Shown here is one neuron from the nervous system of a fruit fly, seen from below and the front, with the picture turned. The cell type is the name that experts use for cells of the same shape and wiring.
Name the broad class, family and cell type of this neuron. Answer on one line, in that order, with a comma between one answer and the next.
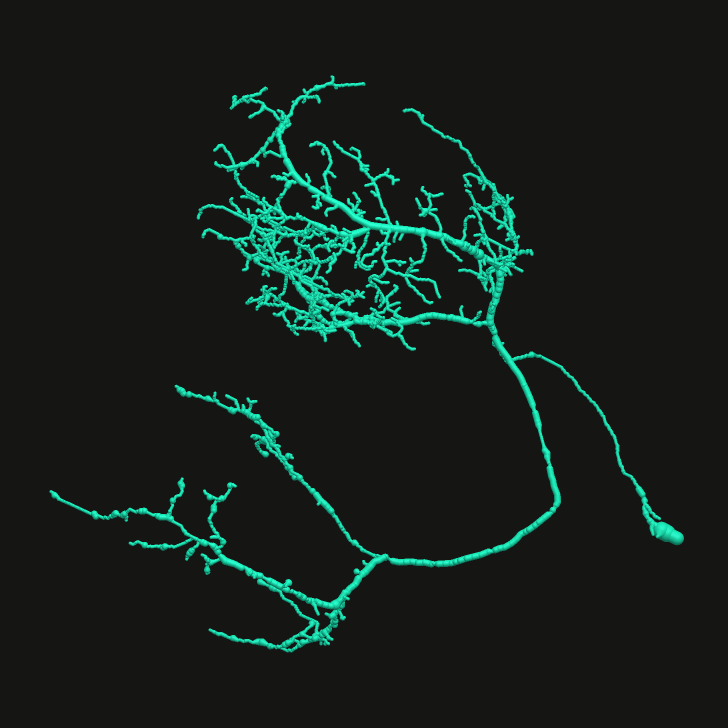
nerve-cord intrinsic neuron, hemilineage 19B, IN19B035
